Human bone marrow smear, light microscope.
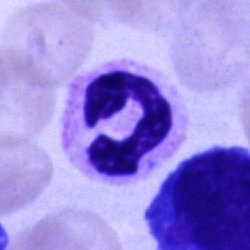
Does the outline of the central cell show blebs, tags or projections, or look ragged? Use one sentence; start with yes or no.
No, smooth rather than rough is the outline of this cell.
